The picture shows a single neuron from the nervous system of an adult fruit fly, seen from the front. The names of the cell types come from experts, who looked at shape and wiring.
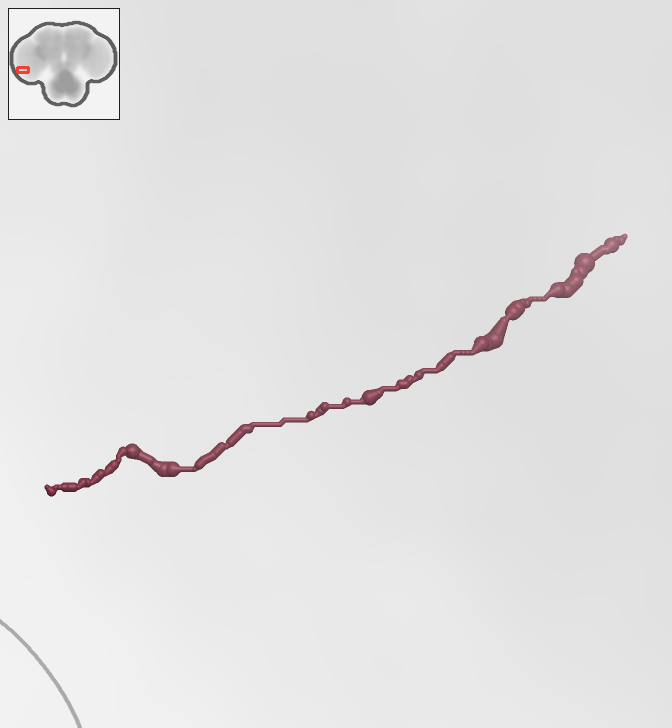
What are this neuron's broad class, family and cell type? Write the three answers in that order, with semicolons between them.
photoreceptor or other optic-lobe sensory neuron; class visual; R8p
